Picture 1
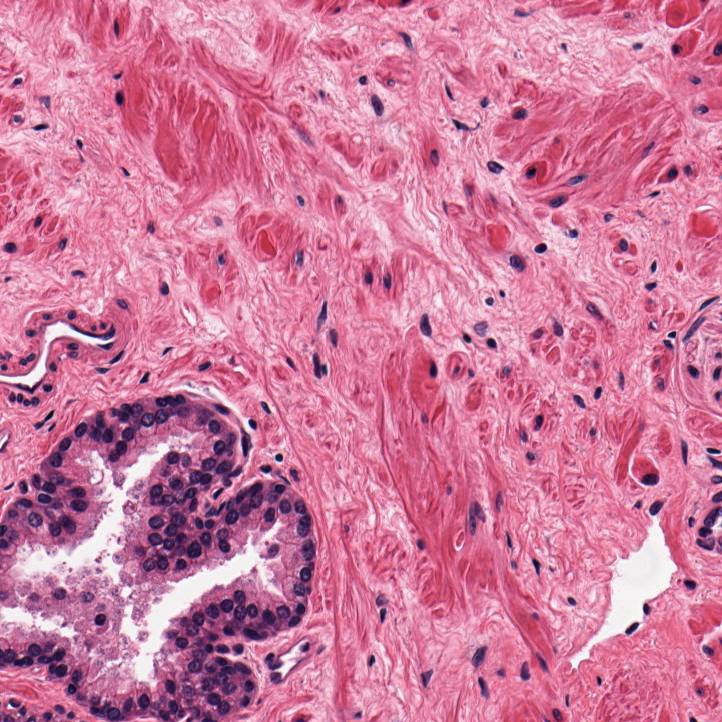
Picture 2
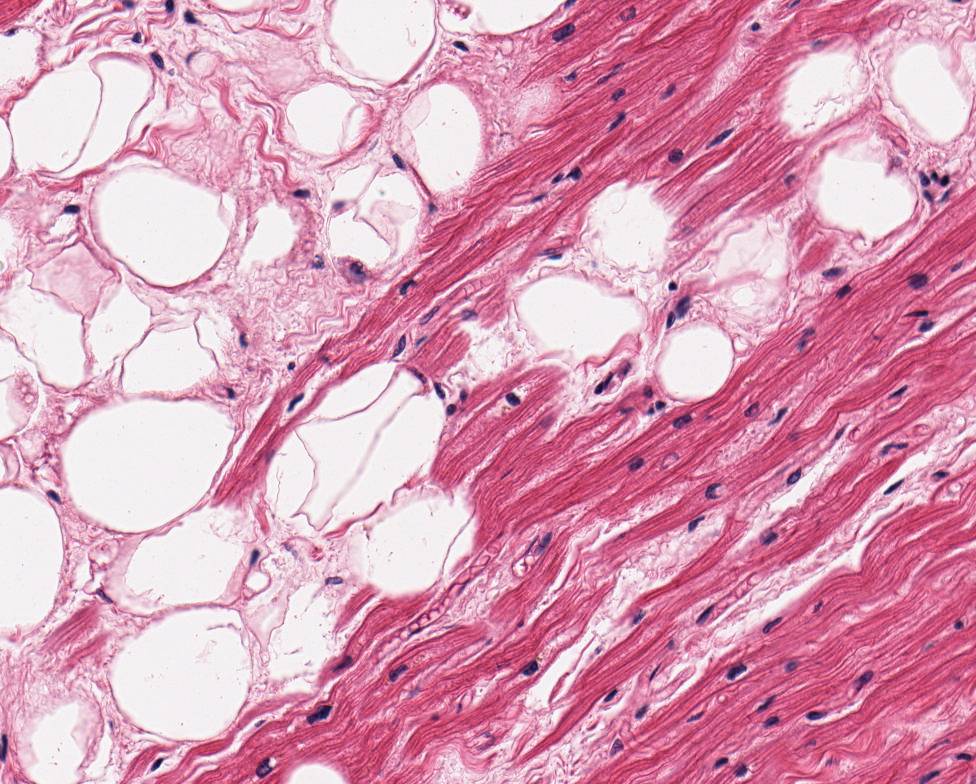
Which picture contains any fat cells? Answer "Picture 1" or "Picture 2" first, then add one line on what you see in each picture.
Picture 2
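Picture 1: No fat cells are present in the field.
Picture 2: Fat cells fill the upper left of the field and pink fibre bundles fill the lower right, with the boundary running diagonally between them.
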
